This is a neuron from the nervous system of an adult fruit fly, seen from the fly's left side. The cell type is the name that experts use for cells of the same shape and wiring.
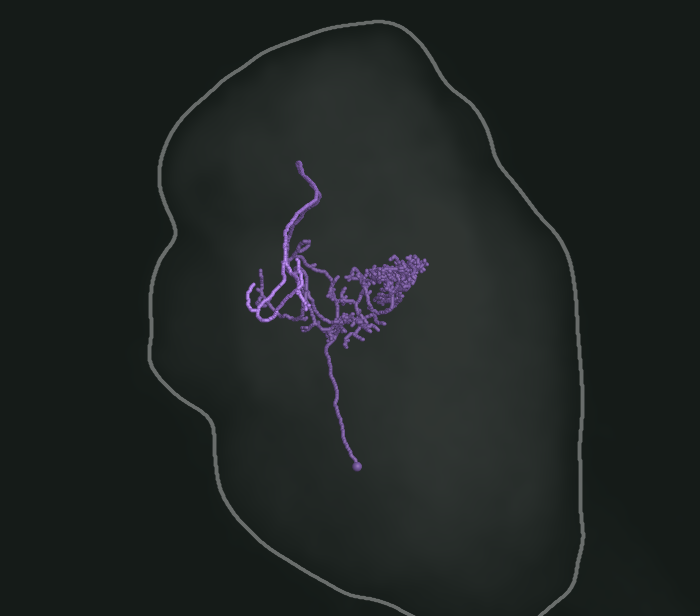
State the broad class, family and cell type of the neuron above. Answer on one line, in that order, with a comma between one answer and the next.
central-brain intrinsic neuron, hemilineage VLPl&p1_lateral, CB0747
